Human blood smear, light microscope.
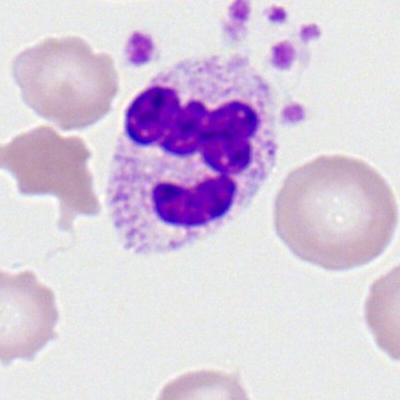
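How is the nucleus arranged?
Into several separate lobes, with dense, dark purple chromatin throughout.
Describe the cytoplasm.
Plentiful and pale pinkish-lilac, with fine pinkish-violet granules scattered evenly through it.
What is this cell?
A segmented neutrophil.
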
